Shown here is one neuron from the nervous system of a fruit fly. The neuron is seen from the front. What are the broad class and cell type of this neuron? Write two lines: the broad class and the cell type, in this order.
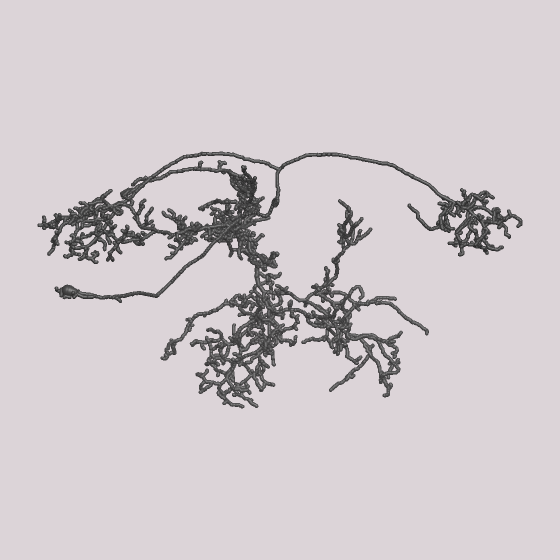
central-brain intrinsic neuron
AOTU035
